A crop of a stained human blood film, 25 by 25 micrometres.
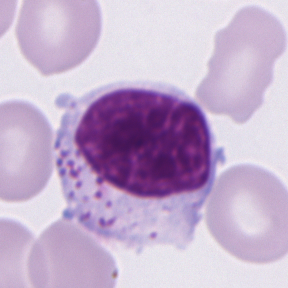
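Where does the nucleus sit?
Off-centre, toward the upper right of the cell.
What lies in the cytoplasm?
A scattering of coarse reddish-purple granules, mostly on the left side.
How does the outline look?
Irregular, with small ragged bumps along its edge.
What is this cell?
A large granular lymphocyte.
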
